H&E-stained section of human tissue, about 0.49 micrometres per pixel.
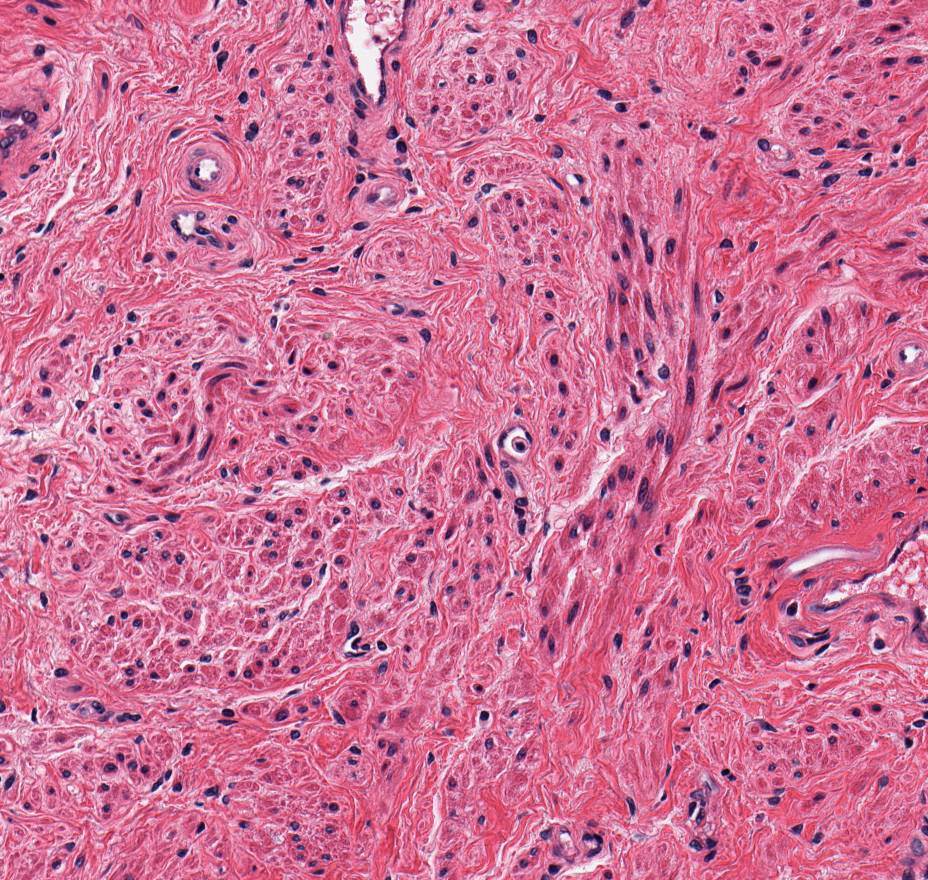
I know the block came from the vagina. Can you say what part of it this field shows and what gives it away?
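What you are looking at is smooth muscle. Interlacing bundles of cells, cut in different planes, fill the field with dense pink collagen between them. Follow the lengthwise bundle running obliquely from upper centre-right to lower centre: its cells have elongated, blunt-ended dark nuclei.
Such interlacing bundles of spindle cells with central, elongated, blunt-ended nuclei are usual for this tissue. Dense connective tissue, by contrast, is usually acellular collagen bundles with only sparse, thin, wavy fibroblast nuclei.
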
